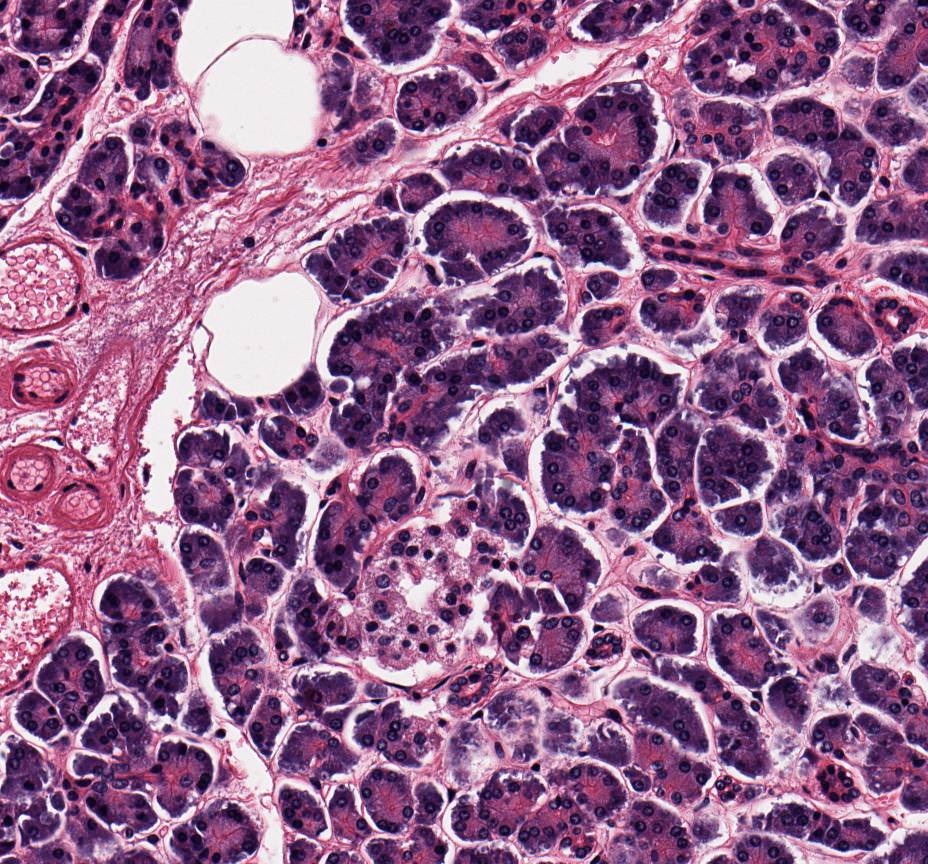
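Pancreas, haematoxylin and eosin. Closely packed small rounded acini fill most of the field, separated only by thin connective tissue strands. Acinar nuclei small, round, dark, at the outer edge of each acinus. Upper left: two large empty rounded spaces, fat cells. Left side: broad band of loose pink connective tissue holding several small round structures in cross-section.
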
